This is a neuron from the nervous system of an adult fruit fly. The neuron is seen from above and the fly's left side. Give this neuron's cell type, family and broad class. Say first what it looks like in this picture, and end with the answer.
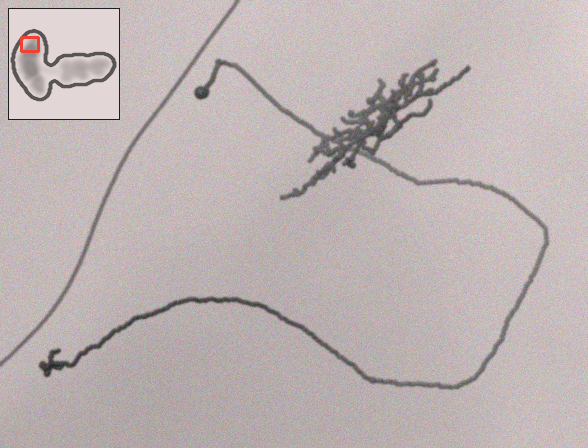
It lies in the brain. In this view it is wider than it is tall. It is of cell type MeTu1. The family is MeTu. Its broad class is visual projection neuron.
